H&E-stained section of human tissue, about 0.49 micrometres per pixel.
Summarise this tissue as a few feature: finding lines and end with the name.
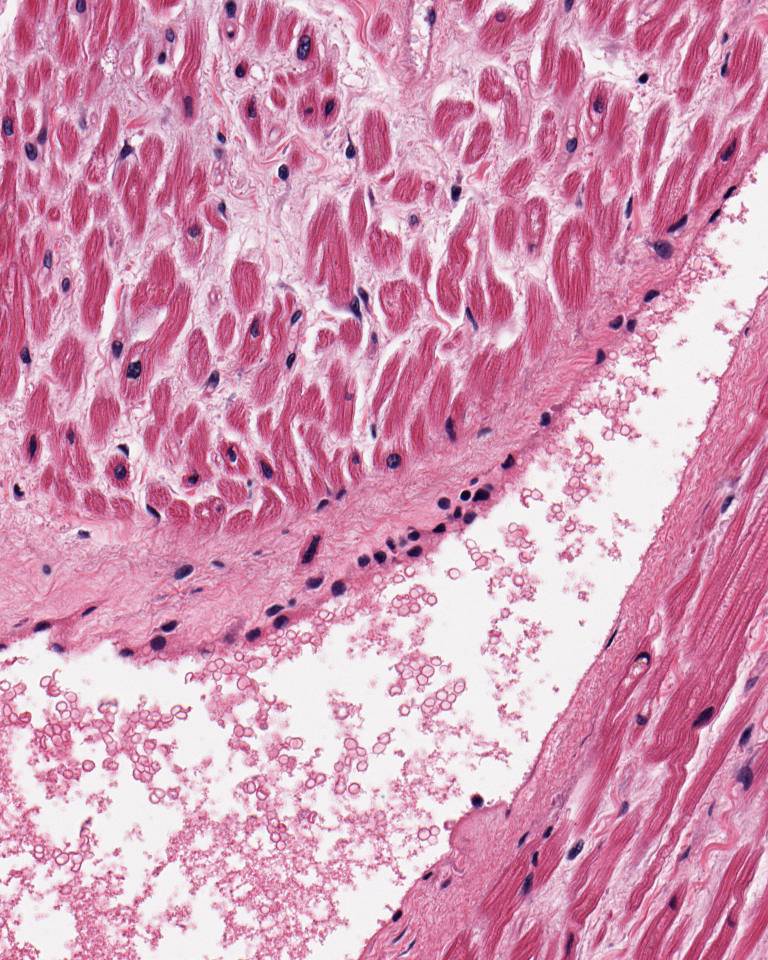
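Muscle fibres: cut lengthwise in the lower-right band, parallel, running lower left to upper right
Nuclei: central within the muscle fibres
Connective tissue: pale and loose between the fibres at upper left, with scattered clear clefts
Fibrous band: pink, few nuclei, between the upper-left muscle and the clear space
Name: atrial appendage of the heart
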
